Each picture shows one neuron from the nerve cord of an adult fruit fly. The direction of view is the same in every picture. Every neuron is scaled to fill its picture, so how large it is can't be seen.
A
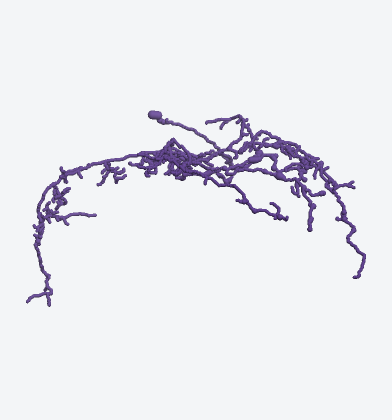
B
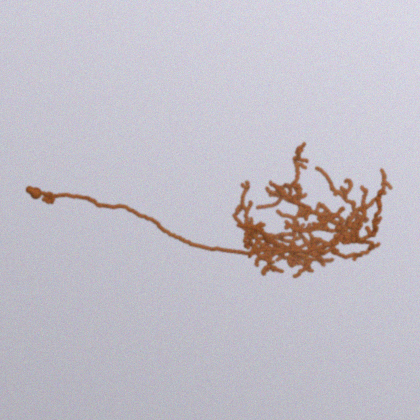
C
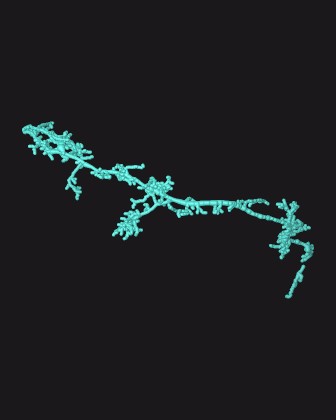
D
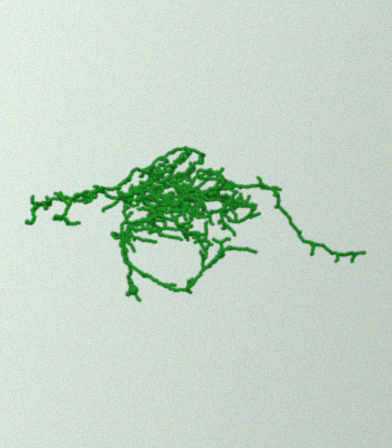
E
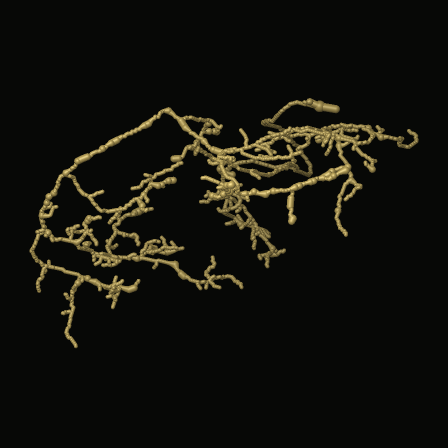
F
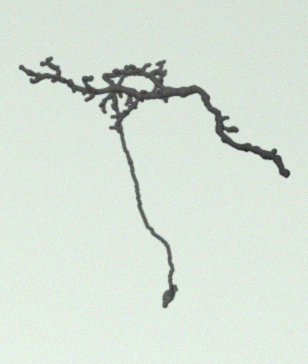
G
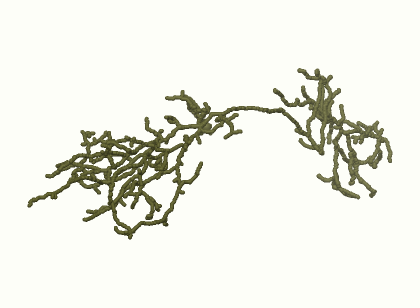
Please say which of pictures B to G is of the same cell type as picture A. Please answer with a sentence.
The neuron in picture E is of the same cell type.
